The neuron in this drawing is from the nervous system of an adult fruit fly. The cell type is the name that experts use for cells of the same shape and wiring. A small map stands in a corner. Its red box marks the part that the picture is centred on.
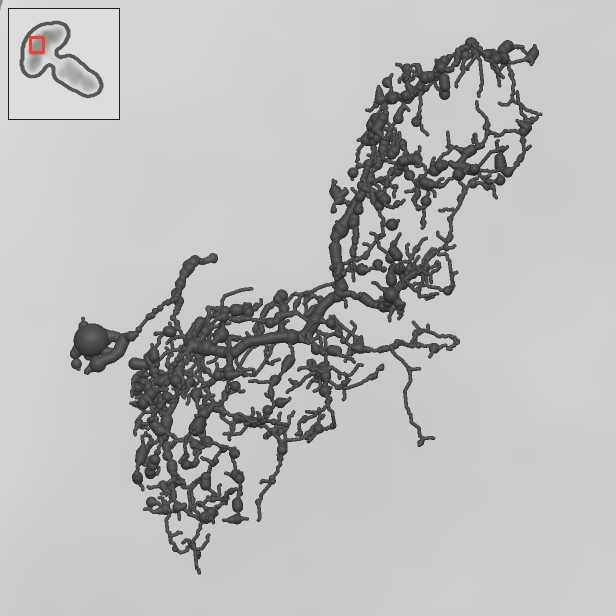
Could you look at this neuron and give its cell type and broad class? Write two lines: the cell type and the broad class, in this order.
GNG334
central-brain intrinsic neuron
